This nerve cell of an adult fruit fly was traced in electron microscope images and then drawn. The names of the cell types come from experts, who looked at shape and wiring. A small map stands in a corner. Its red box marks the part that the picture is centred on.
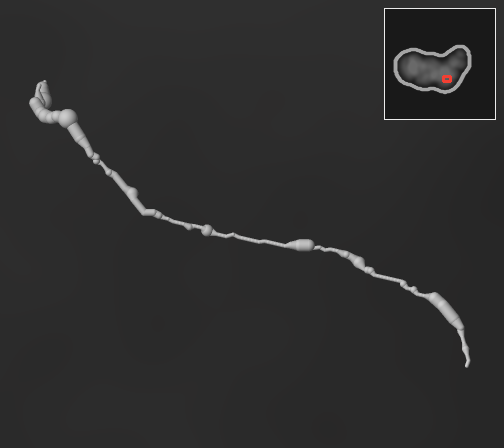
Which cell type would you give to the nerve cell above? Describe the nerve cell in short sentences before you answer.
There are a dozen or fewer branch ends. As drawn here it is wider than it is tall. It is a photoreceptor or other optic-lobe sensory neuron. It is of cell type R8p.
